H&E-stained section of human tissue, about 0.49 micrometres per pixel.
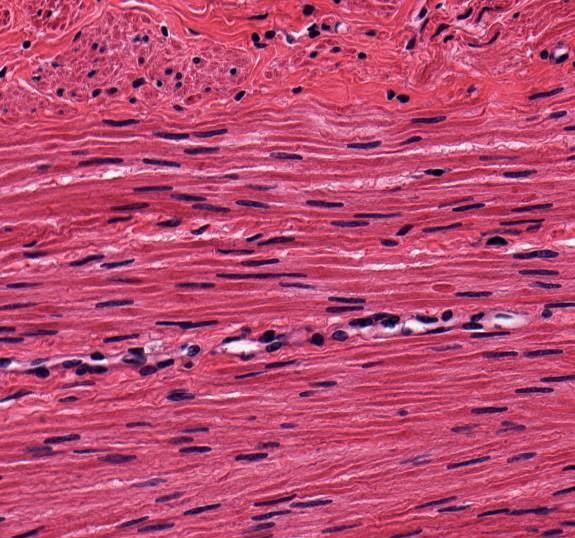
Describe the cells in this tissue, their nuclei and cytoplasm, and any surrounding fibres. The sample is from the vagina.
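The field is mostly filled by closely packed fibres that run parallel to one another from left to right. These fibres stain a strong, uniform pink. Among them lie dark, elongated nuclei with blunt ends, oriented lengthwise along the fibres. No epithelium, glands or fat cells are seen anywhere in the field.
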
